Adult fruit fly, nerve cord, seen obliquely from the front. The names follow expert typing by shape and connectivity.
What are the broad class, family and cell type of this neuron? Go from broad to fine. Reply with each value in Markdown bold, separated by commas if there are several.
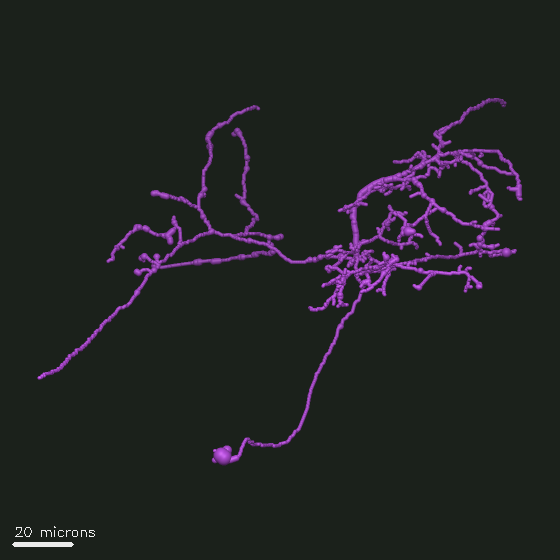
**ascending neuron**, **hemilineage 07B**, **AN07B042**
